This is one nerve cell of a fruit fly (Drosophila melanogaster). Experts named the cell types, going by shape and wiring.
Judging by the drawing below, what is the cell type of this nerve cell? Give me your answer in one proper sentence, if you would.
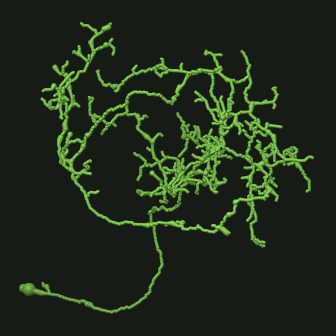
Under cell type classification, the nerve cell is LHAV3g2.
